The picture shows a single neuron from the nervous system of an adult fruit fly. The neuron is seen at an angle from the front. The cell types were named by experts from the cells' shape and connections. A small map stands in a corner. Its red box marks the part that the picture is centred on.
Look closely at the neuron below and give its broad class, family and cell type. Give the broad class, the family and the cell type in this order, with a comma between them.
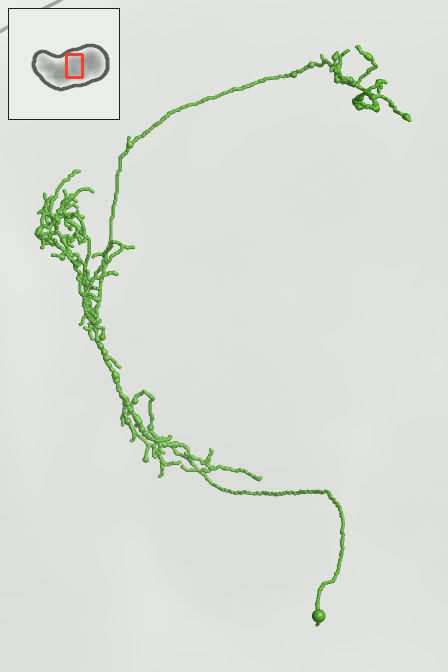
central-brain intrinsic neuron, hemilineage WEDa2, PLP026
